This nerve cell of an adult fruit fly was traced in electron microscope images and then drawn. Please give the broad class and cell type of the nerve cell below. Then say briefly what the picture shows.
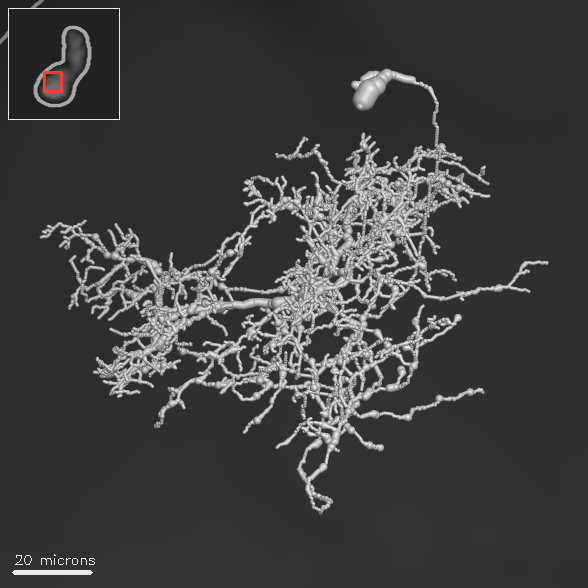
This is a central-brain intrinsic neuron. The cell type is CL263. The cell body can be seen at the top of the picture. From left to right in the picture it spans about 130 microns. The picture shows more than a hundred branch ends.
